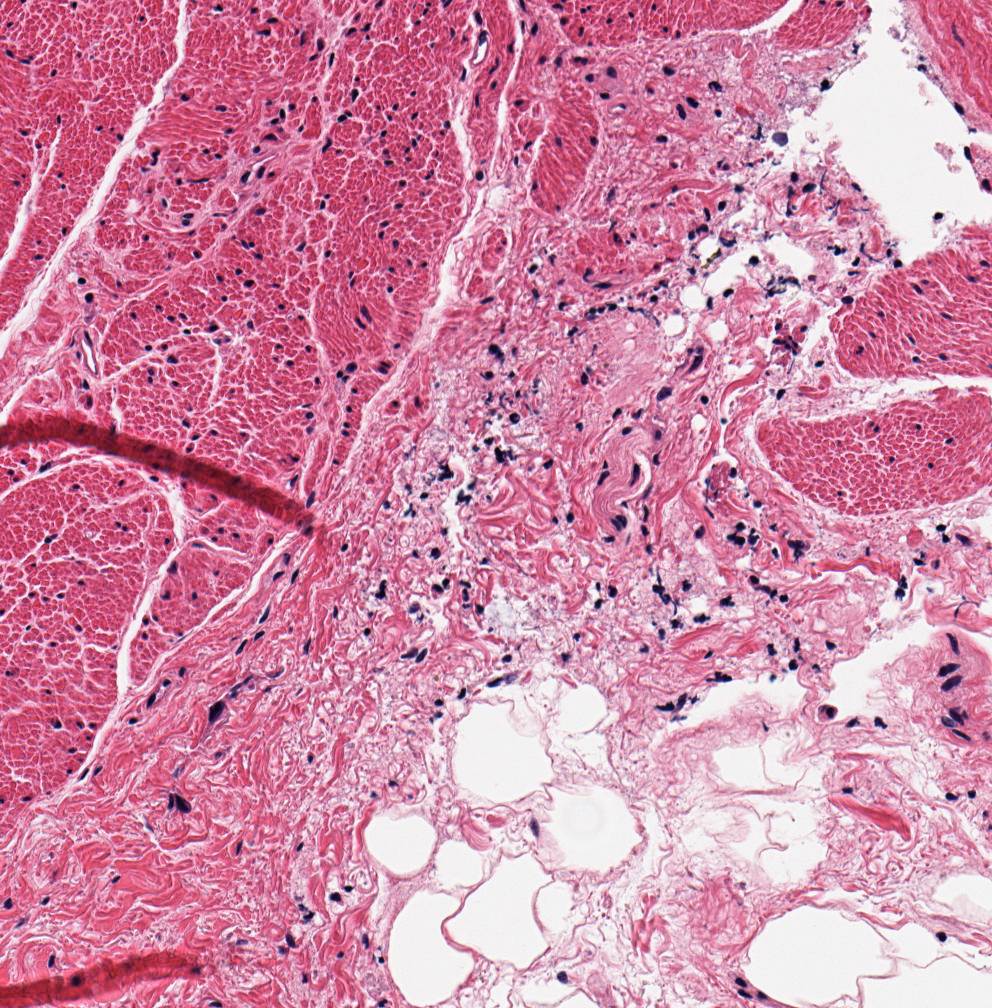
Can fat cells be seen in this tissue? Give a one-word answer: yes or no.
Yes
